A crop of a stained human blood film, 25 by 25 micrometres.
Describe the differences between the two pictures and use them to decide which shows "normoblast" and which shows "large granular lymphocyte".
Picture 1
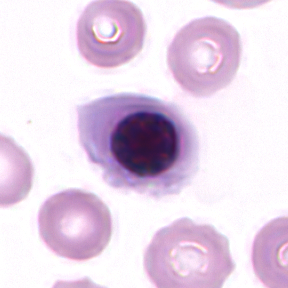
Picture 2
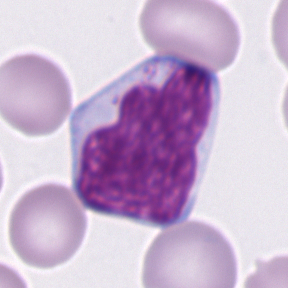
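Comparing the two, I'd say picture 1 is the normoblast and picture 2 the large granular lymphocyte. The first thing I notice is size: the normoblast's nucleus is about 6 micrometres across and round in outline, while the whole large granular lymphocyte measures about 16 by 14 micrometres, its nucleus filling about 70% of the cell's area. The nuclei differ in shape, too, since the one in picture 2 has a broad indentation on its upper-left side.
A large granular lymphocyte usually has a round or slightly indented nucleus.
The outlines aren't alike either: picture 1's is irregular rather than round, with a ragged, frayed lower edge to the cytoplasm, whereas picture 2's is angular, with several straight edges meeting at corners. In picture 1 the chromatin is dense and coarsely clumped.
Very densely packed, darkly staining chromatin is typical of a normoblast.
Its cytoplasm is pale bluish-lilac and shows no granules.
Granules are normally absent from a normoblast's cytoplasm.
I see no nucleoli in picture 1 and no distinct ones in picture 2. A red cell presses against the upper-right edge of the large granular lymphocyte.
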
